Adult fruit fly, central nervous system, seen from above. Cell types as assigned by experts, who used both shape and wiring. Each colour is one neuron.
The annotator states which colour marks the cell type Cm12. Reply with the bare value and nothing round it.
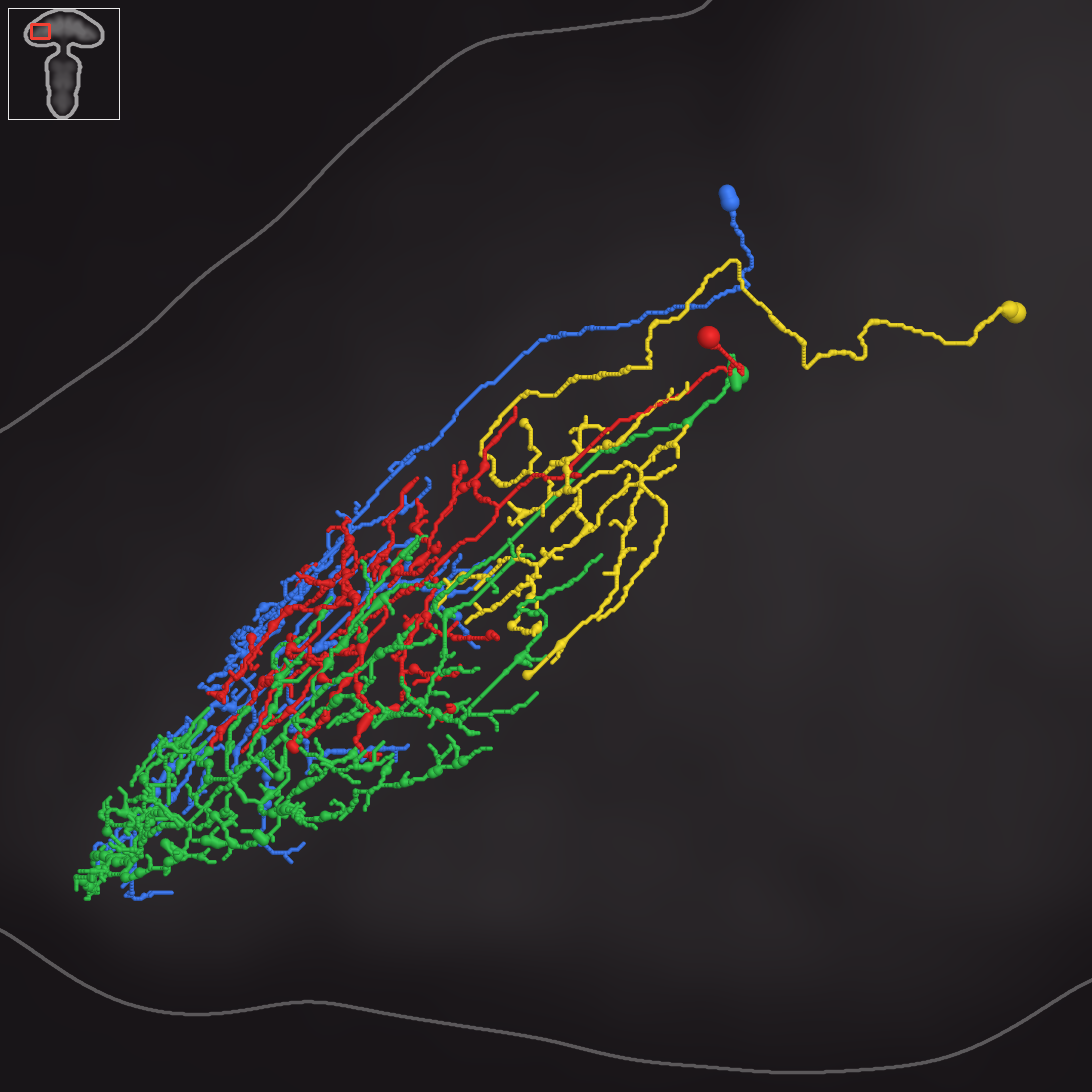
blue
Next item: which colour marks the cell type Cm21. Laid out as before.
green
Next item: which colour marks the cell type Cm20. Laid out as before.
yellow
